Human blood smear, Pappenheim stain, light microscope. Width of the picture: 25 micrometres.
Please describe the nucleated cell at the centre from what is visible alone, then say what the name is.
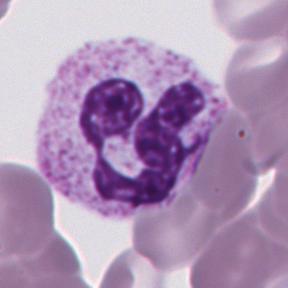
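First, size: the cell is about 16 micrometres across. Next, the nucleus: it is divided into lobes linked in a curved chain, and its chromatin is dark purple and coarsely clumped. Then the cytoplasm: abundant and pale pink, with fine pink-violet granules scattered throughout. Last, the name: segmented neutrophil.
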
